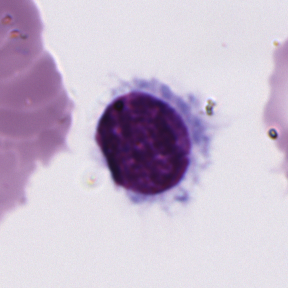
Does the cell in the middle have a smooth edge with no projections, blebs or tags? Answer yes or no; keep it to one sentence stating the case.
No, the cell lacks a smooth edge; its outline is rough.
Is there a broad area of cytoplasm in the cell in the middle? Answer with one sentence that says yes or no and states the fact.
No, the cell does not have plenty of cytoplasm; its nucleus fills most of it.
